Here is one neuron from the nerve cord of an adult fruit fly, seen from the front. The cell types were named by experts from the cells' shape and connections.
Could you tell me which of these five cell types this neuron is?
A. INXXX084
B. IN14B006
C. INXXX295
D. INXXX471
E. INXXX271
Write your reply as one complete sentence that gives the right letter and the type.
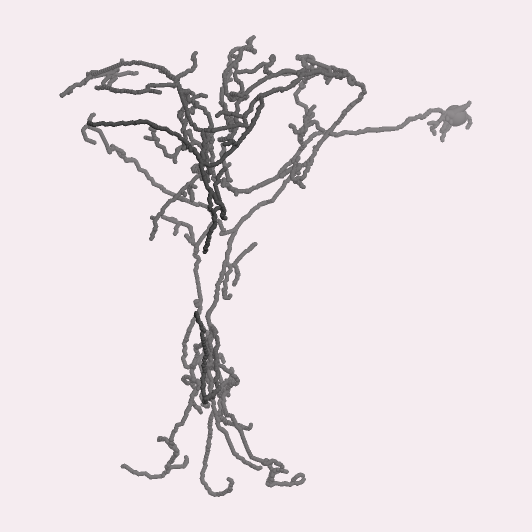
The type of cell that the neuron represents is INXXX295, option C.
